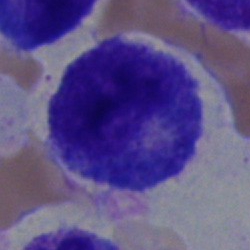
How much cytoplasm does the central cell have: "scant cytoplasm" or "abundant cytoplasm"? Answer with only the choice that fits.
Scant cytoplasm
